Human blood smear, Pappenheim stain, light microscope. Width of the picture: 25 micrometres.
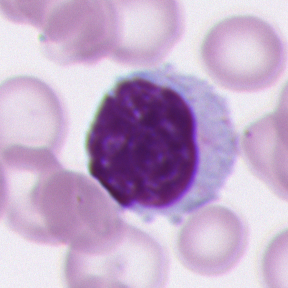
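Typical lymphocyte in a stained peripheral blood smear. Cell about 14 micrometres across; nucleus about 11 micrometres, filling about 60% of the cell's area and lying toward the left. Nucleus round to slightly oval, without lobes; chromatin dark purple, coarsely clumped. Cytoplasm pale greyish-blue, a broad crescent on the right; its lower and right edges slightly ragged, with small fringe-like projections.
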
